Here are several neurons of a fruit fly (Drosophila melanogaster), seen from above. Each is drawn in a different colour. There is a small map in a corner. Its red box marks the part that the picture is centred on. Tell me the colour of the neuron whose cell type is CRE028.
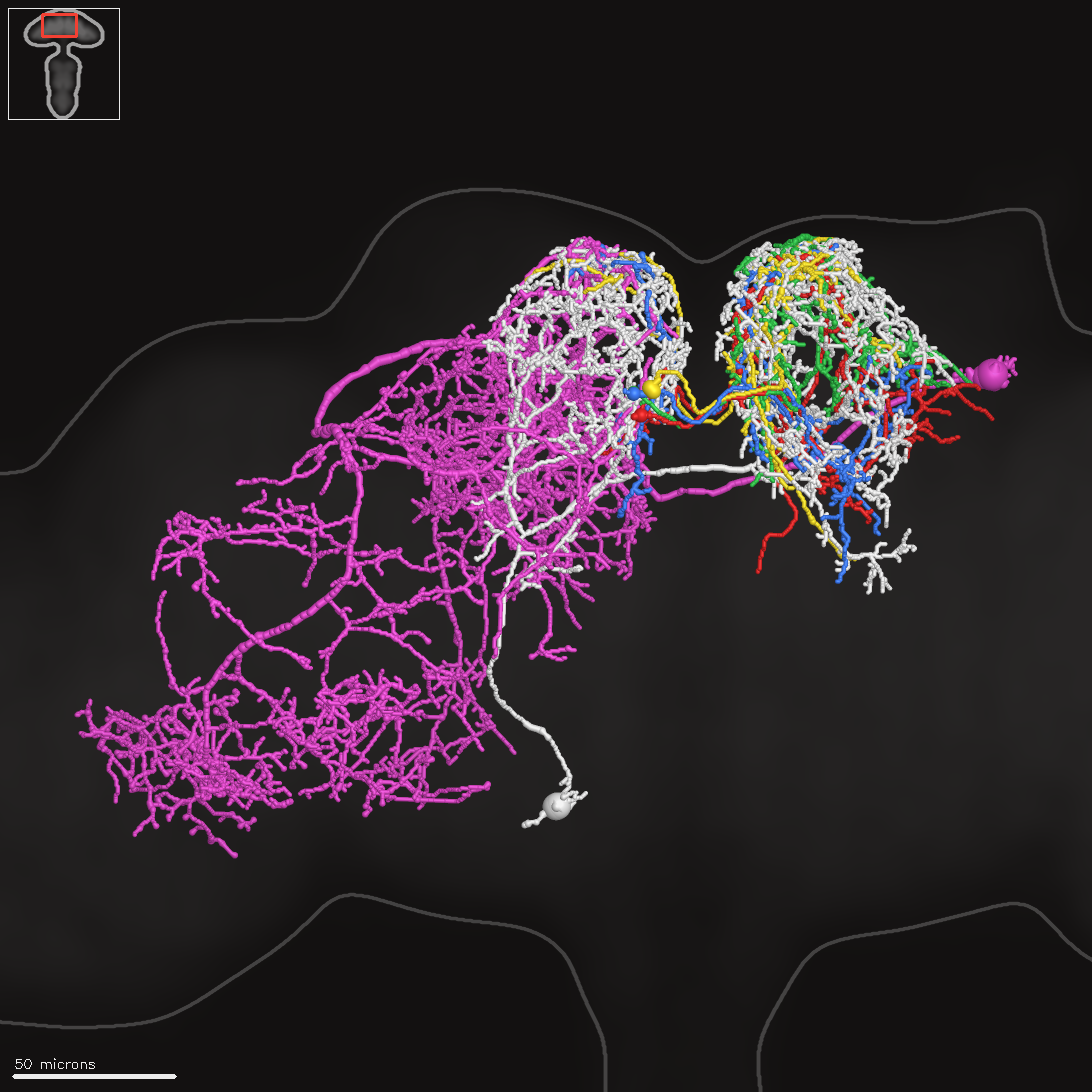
green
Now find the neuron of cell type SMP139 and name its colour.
yellow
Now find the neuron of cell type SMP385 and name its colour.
white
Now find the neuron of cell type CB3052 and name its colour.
blue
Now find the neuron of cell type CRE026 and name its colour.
red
